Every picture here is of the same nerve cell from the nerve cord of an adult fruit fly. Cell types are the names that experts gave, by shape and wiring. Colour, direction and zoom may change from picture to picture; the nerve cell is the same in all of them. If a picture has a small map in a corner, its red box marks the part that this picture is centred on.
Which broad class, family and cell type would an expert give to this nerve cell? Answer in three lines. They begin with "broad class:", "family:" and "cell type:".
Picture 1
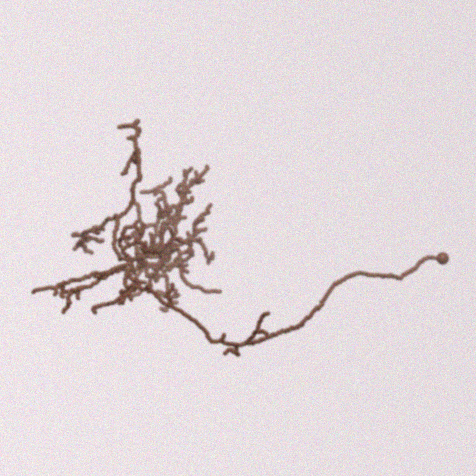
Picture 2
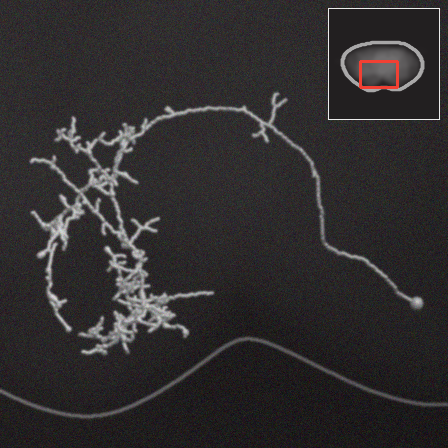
broad class: nerve-cord intrinsic neuron
family: hemilineage 12B
cell type: IN12B074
